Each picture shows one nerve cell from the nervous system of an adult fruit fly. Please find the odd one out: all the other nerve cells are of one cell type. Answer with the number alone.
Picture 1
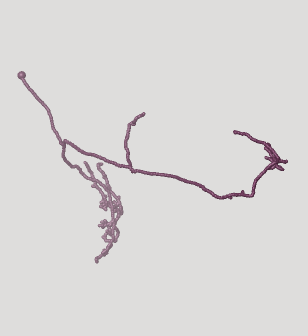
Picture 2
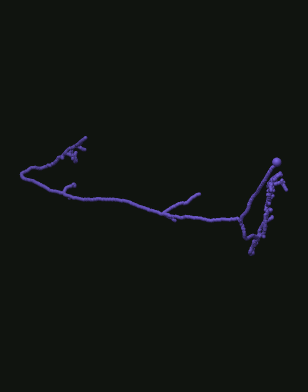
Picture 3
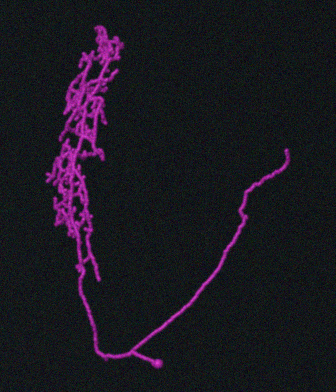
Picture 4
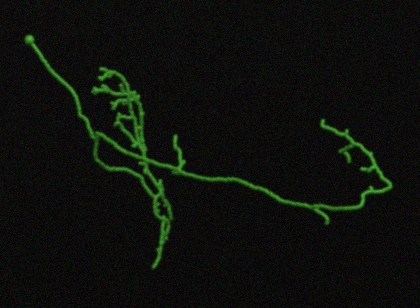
3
